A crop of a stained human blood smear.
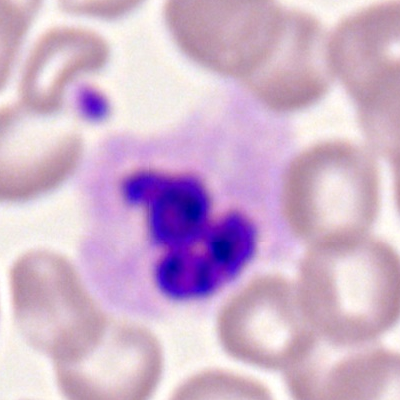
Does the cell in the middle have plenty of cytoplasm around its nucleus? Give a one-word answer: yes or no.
Yes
